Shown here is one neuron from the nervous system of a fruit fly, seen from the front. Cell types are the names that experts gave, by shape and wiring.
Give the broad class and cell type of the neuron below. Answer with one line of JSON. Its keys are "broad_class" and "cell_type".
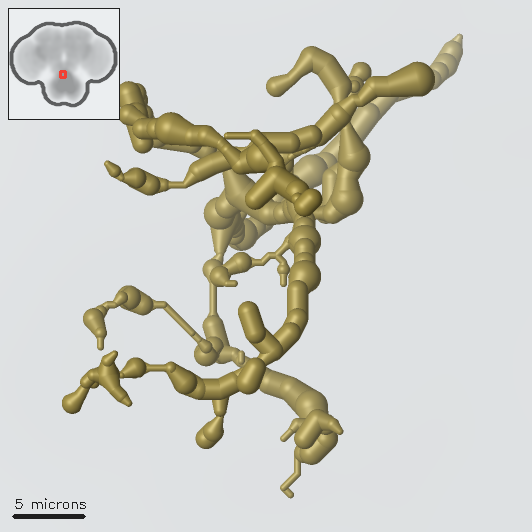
{"broad_class": "sensory neuron entering the nerve cord", "cell_type": "SNxx23"}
